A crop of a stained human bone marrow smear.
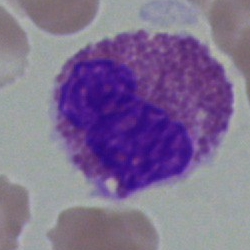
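Eosinophil in the centre of the field. Notice first that it is roughly round, with a slightly bumpy edge made by granules. Now follow the nucleus: two joined lobes run diagonally from upper left to lower right. Most of the granular cytoplasm sits in the upper right part of the cell. Finally, look for the small clear spot at the bottom edge of the nucleus.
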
